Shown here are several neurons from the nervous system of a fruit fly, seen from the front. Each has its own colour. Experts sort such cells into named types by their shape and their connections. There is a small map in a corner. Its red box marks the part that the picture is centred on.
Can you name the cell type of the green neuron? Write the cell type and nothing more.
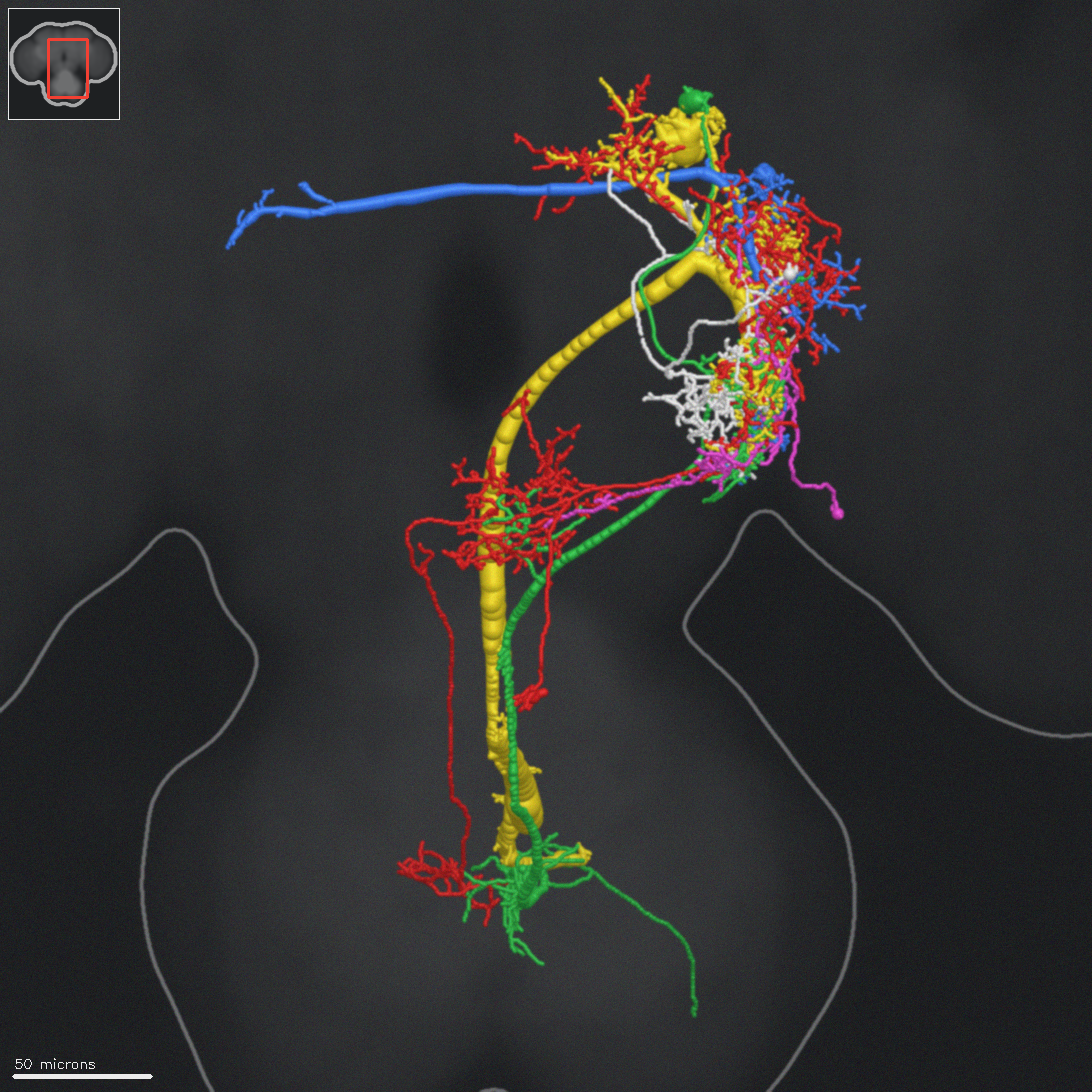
DNp02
